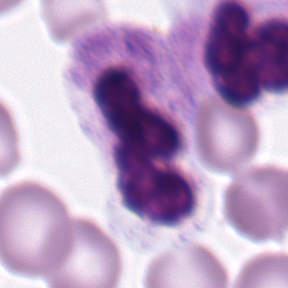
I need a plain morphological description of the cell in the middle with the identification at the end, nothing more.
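Look at the nucleus first: its lobes lie in a chain running from upper left down to lower right. You won't find any nucleoli in it. Fine lilac granules fill the cytoplasm, and the outline is irregular rather than round. So that's a segmented neutrophil.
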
